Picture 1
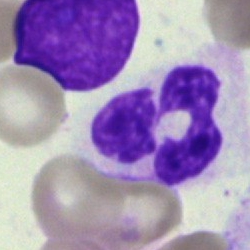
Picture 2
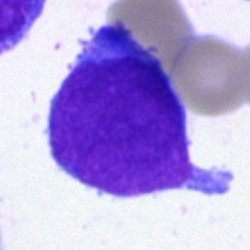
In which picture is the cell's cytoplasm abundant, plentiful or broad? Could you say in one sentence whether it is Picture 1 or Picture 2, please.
Plentiful cytoplasm is found in the cell of picture 1.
